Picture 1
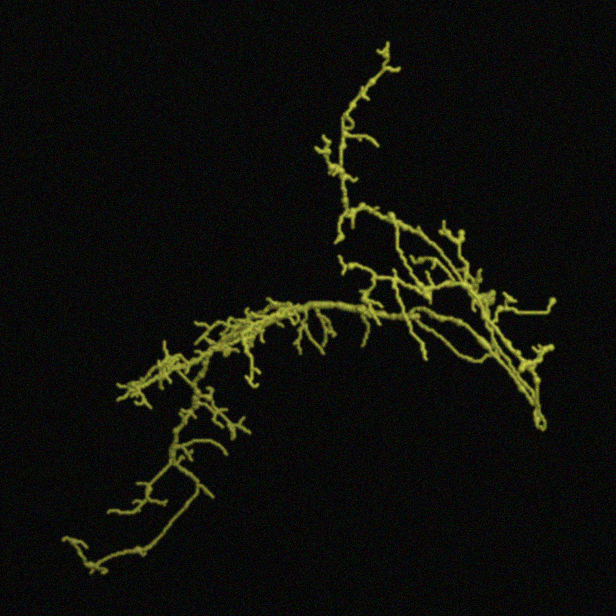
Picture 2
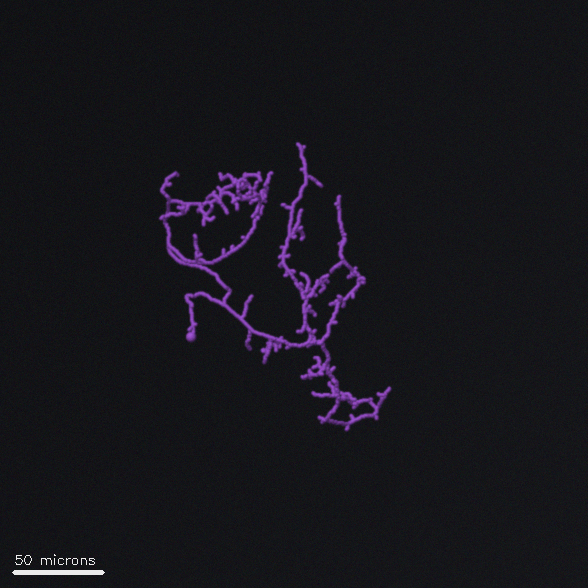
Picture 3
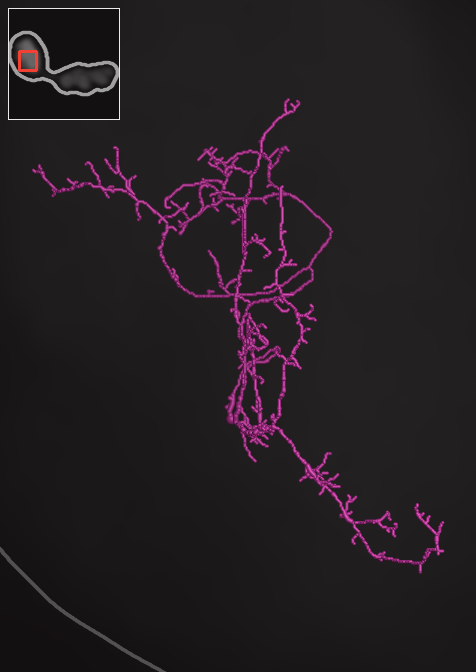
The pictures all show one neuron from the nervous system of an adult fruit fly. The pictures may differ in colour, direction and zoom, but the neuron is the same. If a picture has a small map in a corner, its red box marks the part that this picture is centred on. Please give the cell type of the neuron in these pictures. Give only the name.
MeVP17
